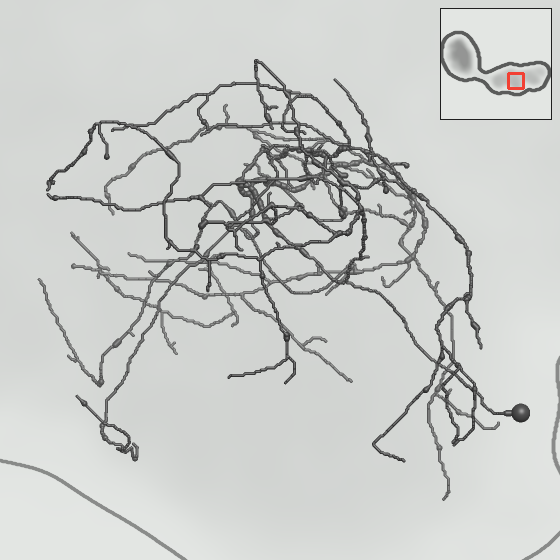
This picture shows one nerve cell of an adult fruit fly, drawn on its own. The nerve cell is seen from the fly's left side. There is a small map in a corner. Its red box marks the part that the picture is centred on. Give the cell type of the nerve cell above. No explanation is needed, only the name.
IN04B016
